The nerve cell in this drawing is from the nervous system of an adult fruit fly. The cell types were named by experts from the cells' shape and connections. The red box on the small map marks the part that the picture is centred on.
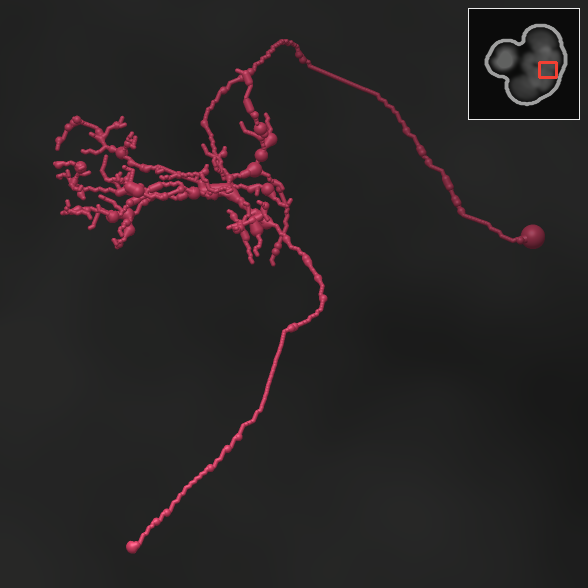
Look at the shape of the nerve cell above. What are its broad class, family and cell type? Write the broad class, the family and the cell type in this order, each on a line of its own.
central-brain intrinsic neuron
class CX
FC3_a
